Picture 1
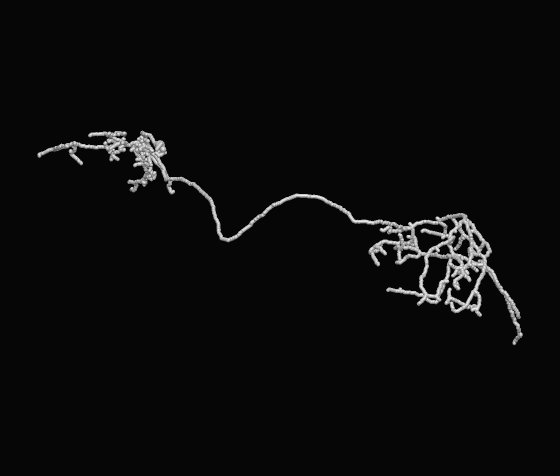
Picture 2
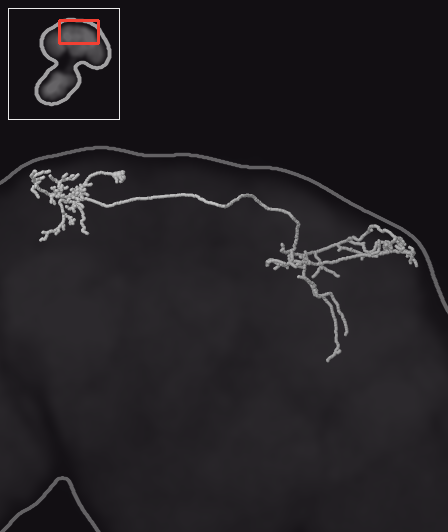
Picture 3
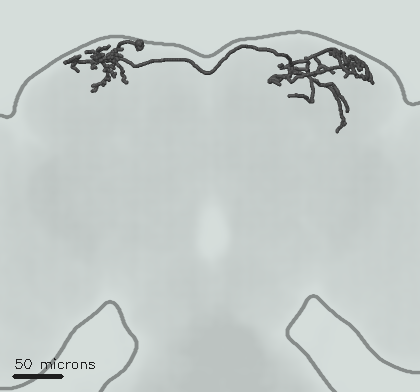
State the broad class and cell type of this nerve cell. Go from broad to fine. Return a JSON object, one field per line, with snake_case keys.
{
 "broad_class": "central-brain intrinsic neuron",
 "cell_type": "SLP403"
}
